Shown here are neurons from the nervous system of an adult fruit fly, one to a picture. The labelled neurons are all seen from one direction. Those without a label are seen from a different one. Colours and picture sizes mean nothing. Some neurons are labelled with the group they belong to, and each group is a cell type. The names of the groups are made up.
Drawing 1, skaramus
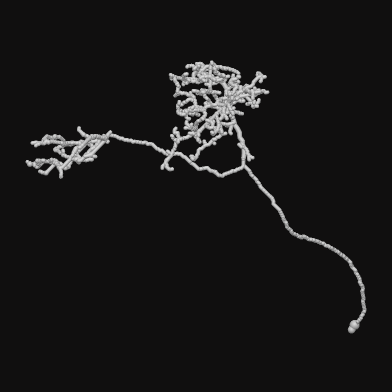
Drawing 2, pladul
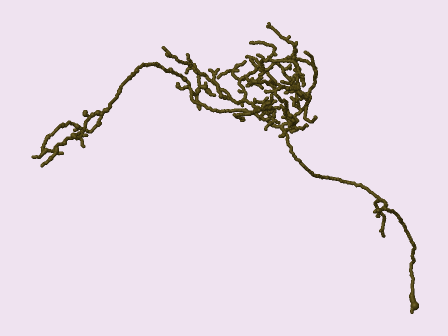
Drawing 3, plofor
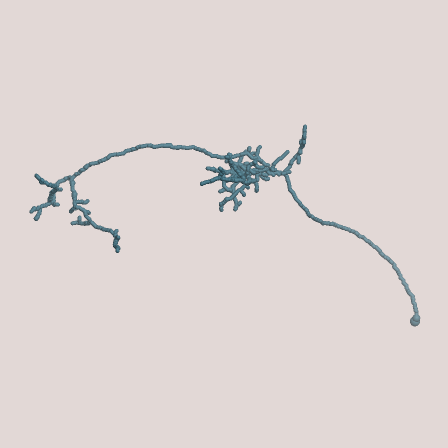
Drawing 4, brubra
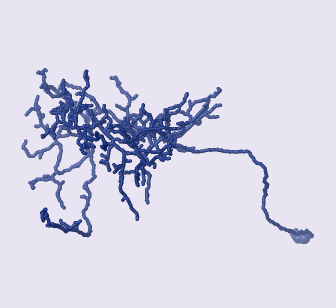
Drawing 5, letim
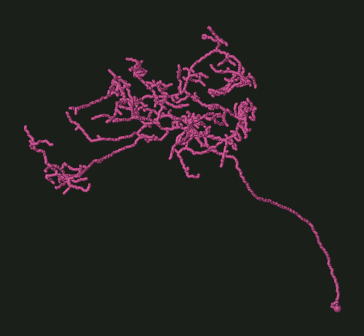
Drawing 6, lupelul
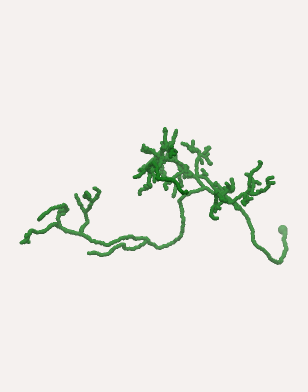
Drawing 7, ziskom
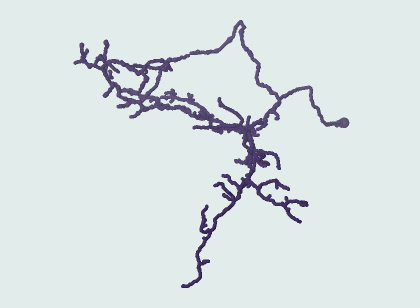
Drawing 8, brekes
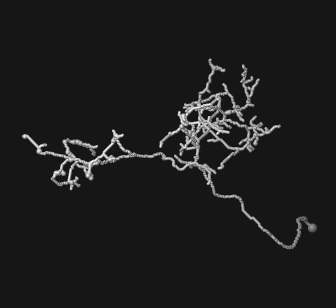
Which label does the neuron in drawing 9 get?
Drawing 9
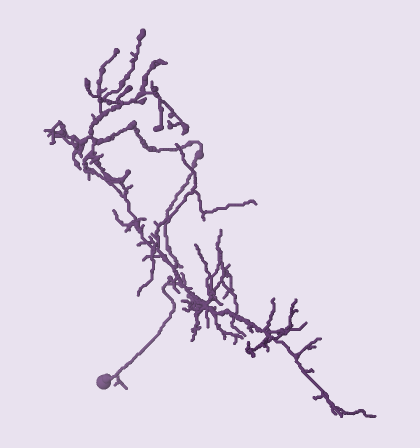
ziskom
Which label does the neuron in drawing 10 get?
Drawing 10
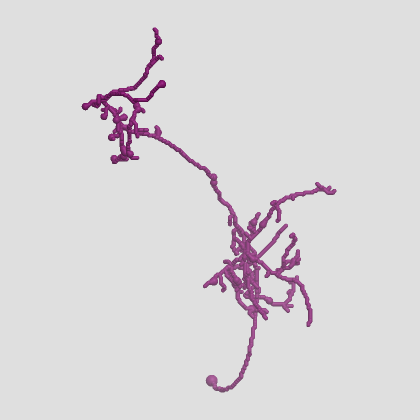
plofor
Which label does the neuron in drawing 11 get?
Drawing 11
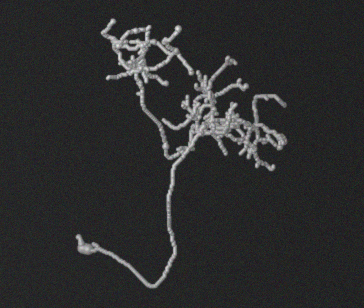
skaramus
